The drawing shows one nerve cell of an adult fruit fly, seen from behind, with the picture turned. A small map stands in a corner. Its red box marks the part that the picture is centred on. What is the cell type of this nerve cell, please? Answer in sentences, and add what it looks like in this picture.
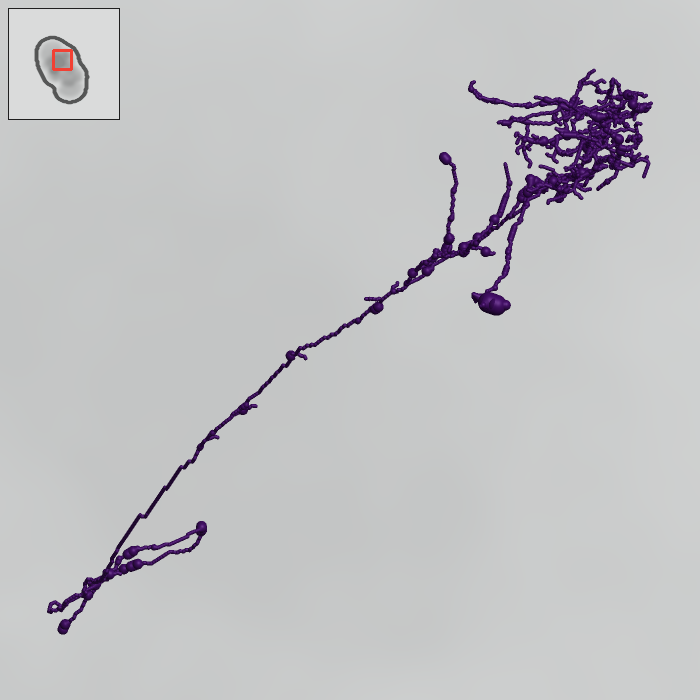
The cell type is INXXX419. Its broad class is nerve-cord intrinsic neuron. Its cell body lies on the right of the picture. The picture shows dozens of branch ends.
